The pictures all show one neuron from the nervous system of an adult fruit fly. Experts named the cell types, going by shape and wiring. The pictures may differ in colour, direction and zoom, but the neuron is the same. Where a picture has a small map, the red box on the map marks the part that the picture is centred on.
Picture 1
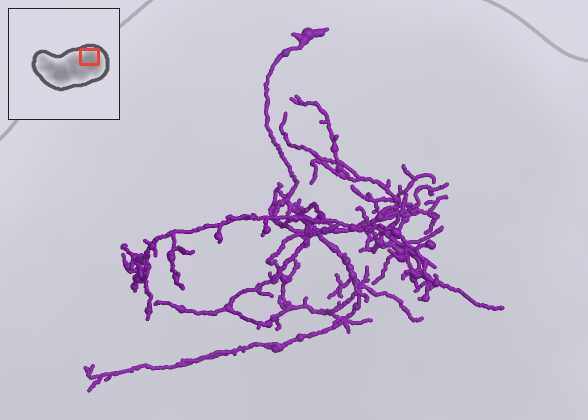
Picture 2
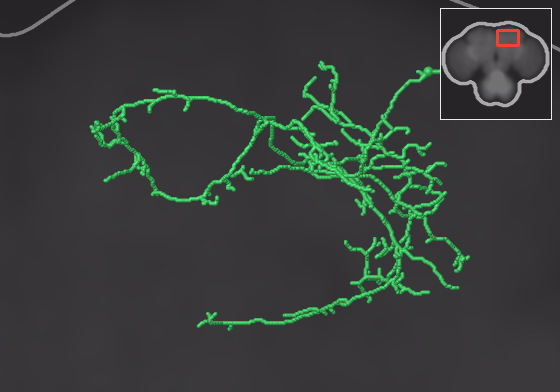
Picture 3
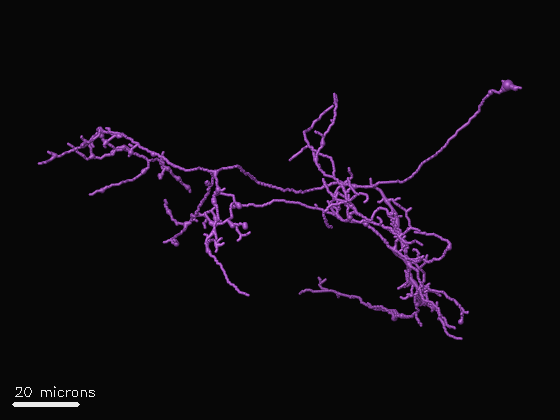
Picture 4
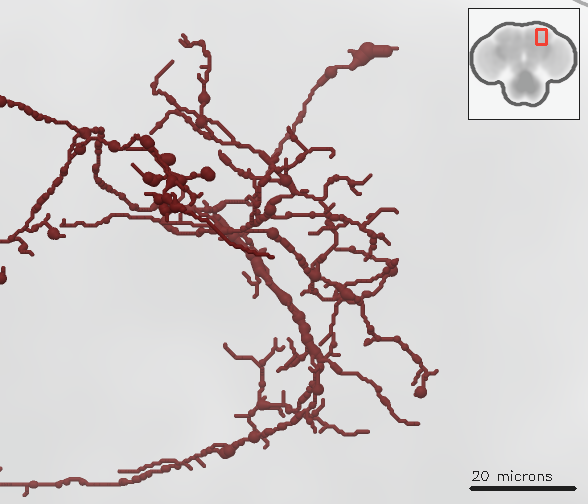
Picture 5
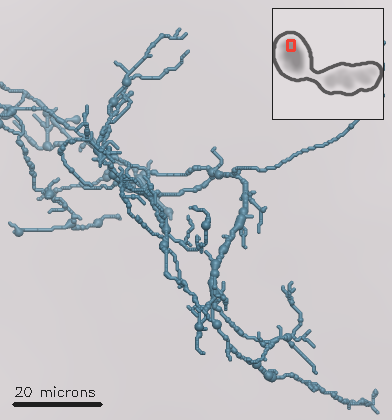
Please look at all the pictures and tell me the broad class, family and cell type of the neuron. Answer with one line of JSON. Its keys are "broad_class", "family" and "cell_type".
{"broad_class": "central-brain intrinsic neuron", "family": "hemilineage VLPd&p1_posterior", "cell_type": "SMP248_c"}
